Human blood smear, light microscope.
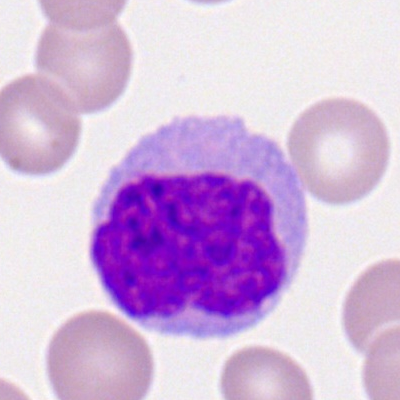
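Monocyte, central cell, stained blood smear. Round outline. Nucleus a single unlobed mass in the lower part of the cell; wider band of cytoplasm above it. No clear vacuoles in cytoplasm.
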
